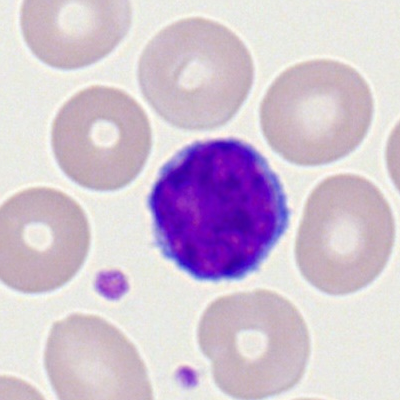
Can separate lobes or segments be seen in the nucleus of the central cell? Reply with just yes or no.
No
